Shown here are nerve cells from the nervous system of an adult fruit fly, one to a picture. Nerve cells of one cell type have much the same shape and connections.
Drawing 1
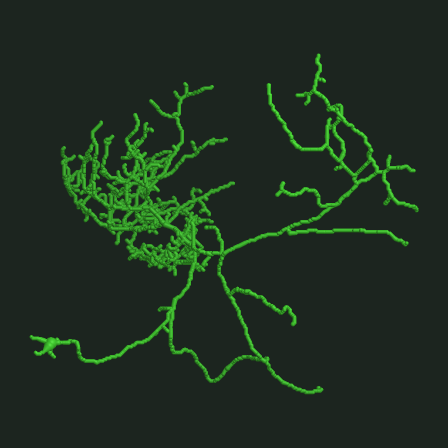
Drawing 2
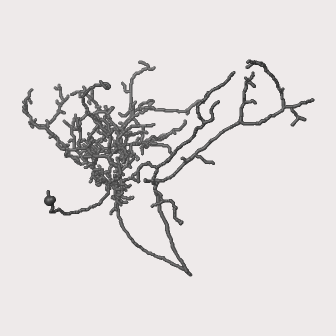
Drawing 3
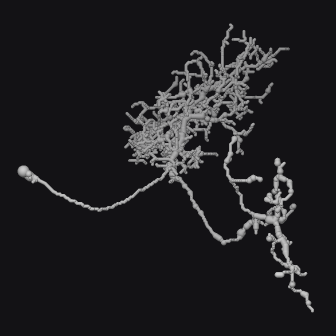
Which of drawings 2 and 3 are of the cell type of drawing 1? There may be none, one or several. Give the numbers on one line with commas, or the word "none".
2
